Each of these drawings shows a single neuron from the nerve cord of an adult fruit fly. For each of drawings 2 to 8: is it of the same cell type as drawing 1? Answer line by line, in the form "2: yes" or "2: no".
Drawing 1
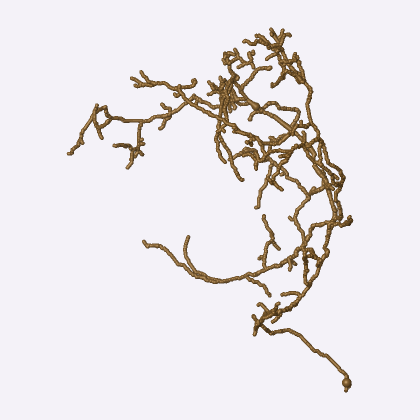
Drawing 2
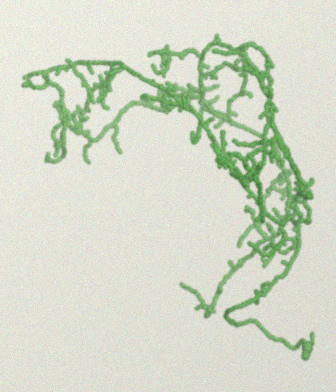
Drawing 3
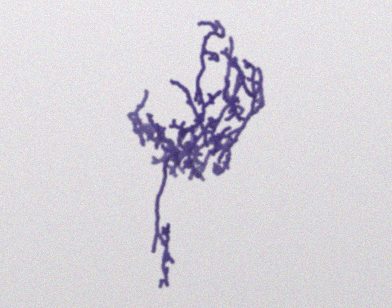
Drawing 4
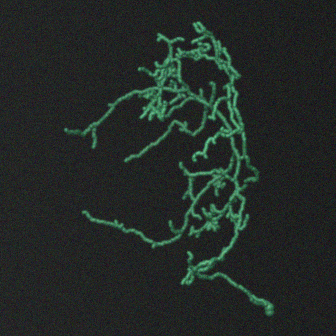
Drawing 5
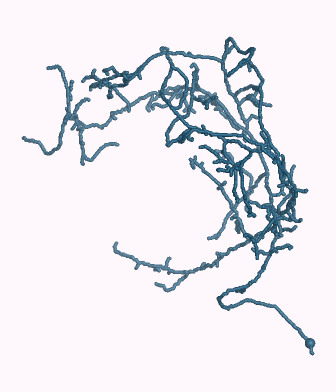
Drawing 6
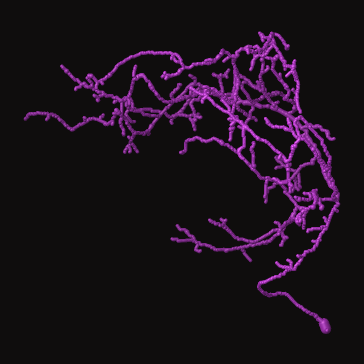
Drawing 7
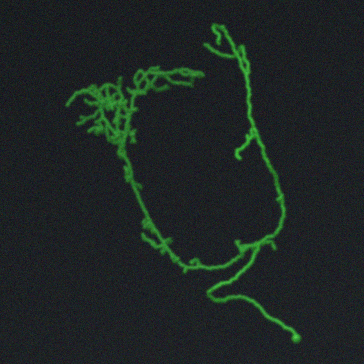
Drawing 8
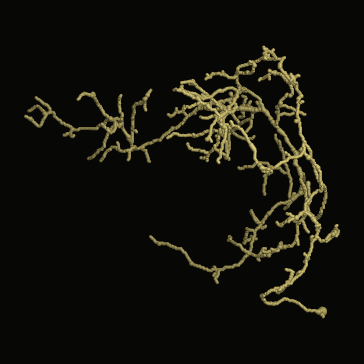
2: yes
3: no
4: yes
5: yes
6: yes
7: no
8: yes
